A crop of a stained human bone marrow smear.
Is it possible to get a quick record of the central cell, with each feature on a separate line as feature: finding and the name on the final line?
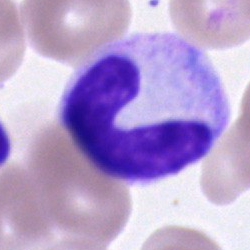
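Outline: round and smooth.
Nucleus: a curved band, C-shaped, opening toward the upper right.
Chromatin: dark purple, coarsely clumped.
Granules: only fine, faint violet ones in the cytoplasm.
Name: band neutrophil, then.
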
